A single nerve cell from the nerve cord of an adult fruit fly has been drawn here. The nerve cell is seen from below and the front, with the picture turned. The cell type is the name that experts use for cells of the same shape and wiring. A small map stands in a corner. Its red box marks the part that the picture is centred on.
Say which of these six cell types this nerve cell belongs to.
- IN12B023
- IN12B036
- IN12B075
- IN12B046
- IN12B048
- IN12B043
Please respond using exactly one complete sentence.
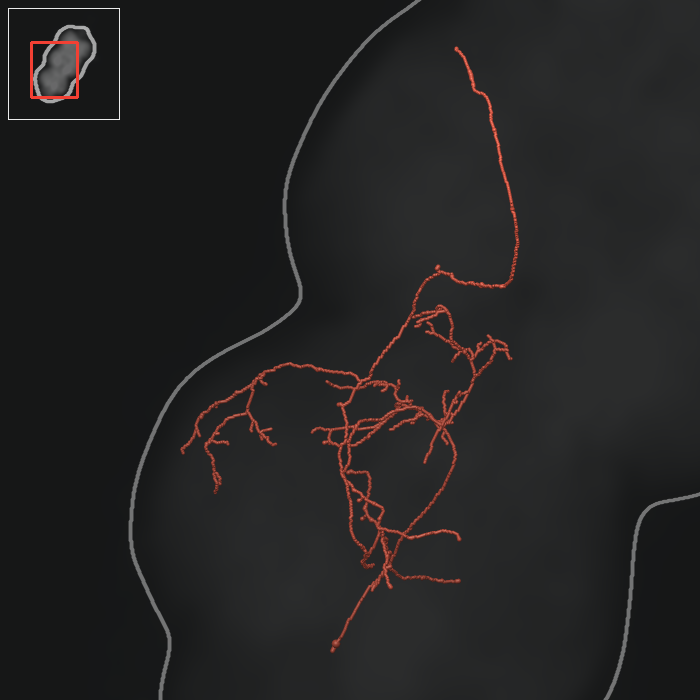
This nerve cell is a cell of type IN12B048.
